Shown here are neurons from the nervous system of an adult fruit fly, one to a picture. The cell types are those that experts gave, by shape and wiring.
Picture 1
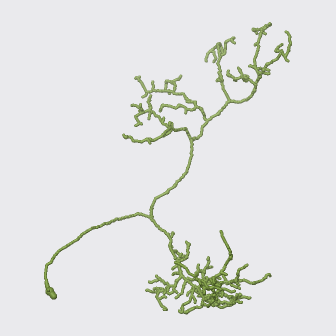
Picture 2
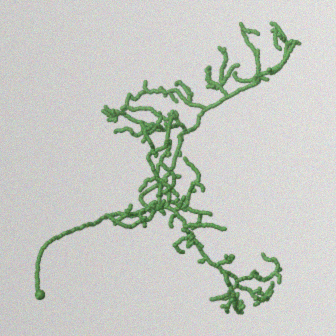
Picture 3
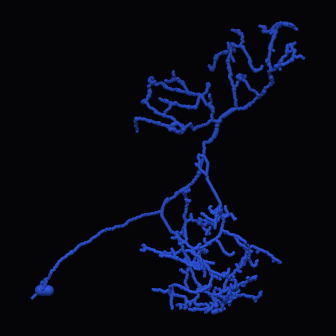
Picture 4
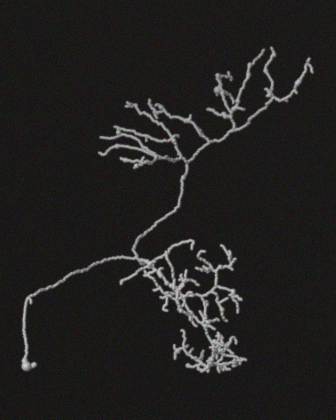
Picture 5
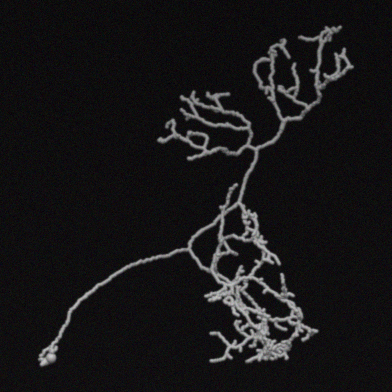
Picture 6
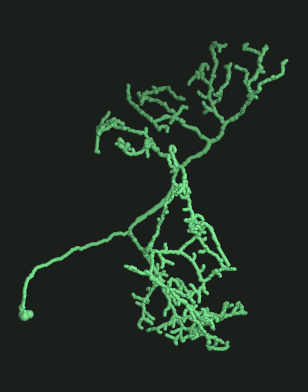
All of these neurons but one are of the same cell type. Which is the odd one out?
Picture 2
